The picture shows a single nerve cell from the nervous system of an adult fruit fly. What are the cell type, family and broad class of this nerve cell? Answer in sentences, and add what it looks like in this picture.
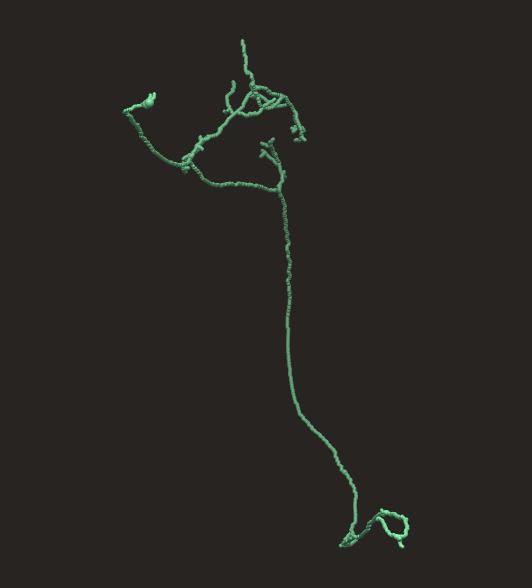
Its cell type is CB4242. The family is hemilineage SMPpv2_dorsal. Its broad class is central-brain intrinsic neuron. The cell body can be seen at the upper left of the picture. In this view it is taller than it is wide.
